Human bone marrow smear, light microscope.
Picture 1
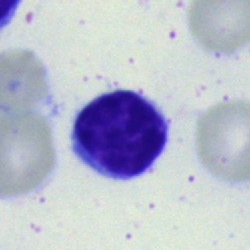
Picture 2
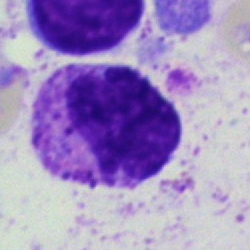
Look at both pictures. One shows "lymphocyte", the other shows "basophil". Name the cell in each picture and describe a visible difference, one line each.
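In picture 1 we see a lymphocyte: No granules are seen in the cytoplasm.
In picture 2 we see a basophil: The cytoplasm holds many purple granules.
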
